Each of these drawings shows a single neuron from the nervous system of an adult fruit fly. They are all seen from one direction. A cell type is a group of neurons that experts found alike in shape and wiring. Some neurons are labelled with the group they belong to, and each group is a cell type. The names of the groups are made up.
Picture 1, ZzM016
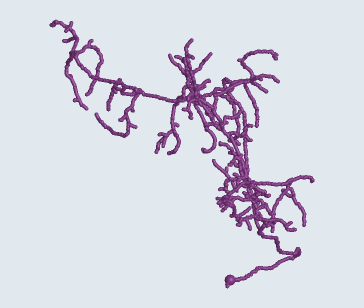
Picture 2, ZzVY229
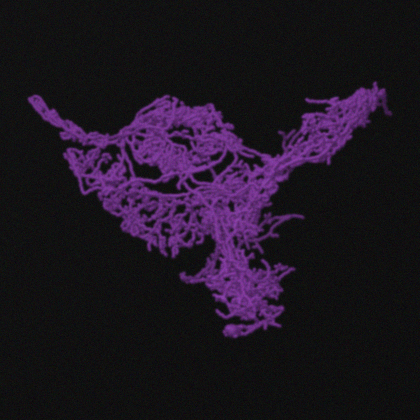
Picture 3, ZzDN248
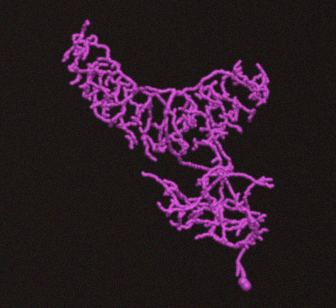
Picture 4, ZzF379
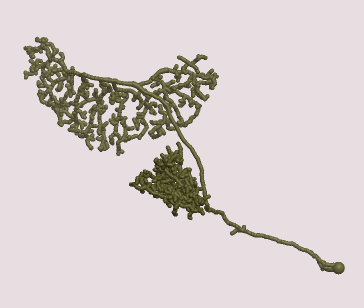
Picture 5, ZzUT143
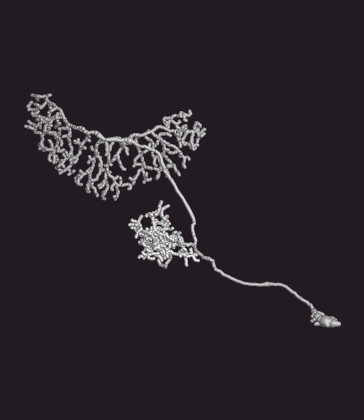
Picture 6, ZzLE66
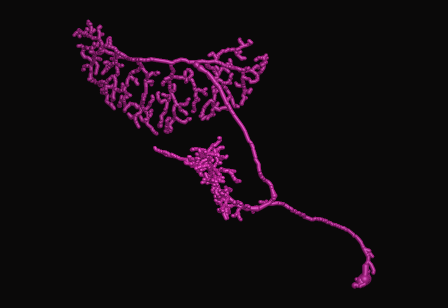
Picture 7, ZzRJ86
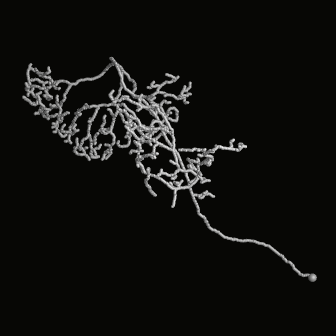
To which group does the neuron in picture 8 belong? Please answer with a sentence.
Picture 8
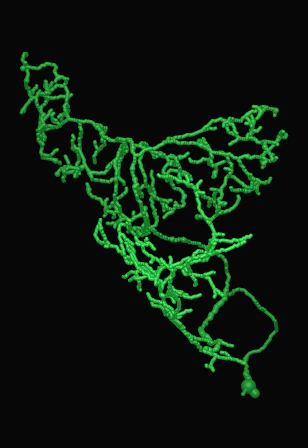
It belongs to ZzDN248.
